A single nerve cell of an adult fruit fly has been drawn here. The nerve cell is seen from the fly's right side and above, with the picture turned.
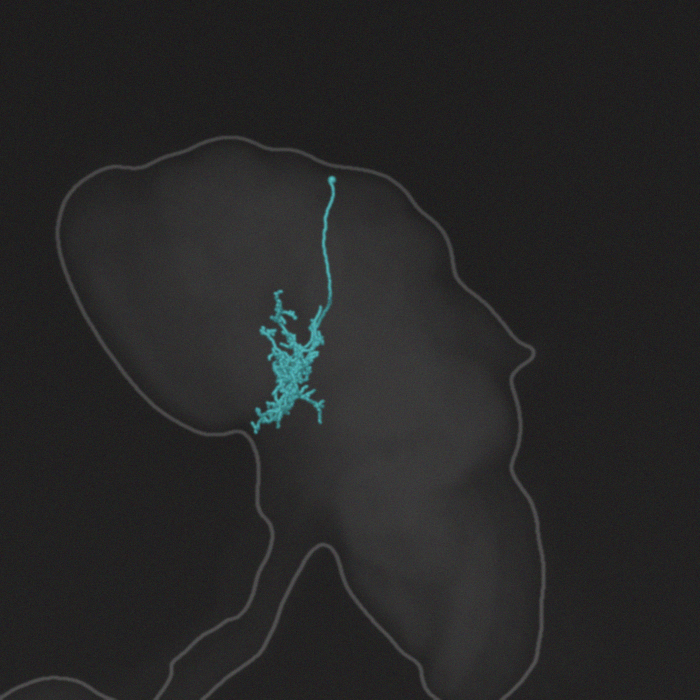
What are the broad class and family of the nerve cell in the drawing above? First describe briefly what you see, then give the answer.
The cell body can be seen at the top of the picture. As drawn here it is more than twice as tall as it is wide. This is a central-brain intrinsic neuron. The family is hemilineage AOTUv1_ventral.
